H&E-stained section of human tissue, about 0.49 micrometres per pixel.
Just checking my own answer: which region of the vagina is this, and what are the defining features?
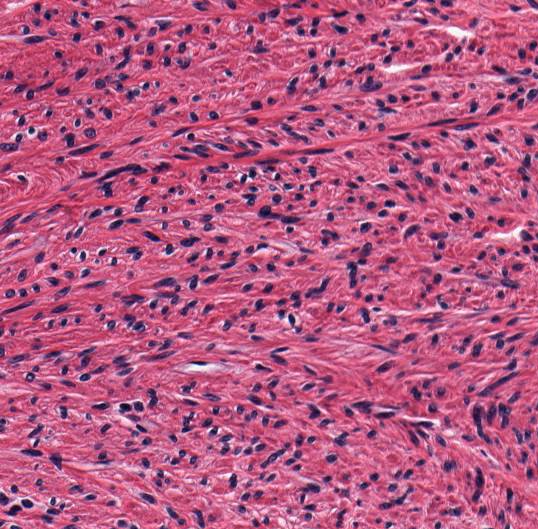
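Answer: smooth muscle. Densely packed spindle cells in fascicles fill the whole field, with no epithelium. Their abundant pink, fibrillar eosinophilic cytoplasm merges into long strands, and their dark, elongated to oval nuclei are fairly evenly spread. In the upper middle and right, many nuclei look rounder, as if the bundles were cut more across.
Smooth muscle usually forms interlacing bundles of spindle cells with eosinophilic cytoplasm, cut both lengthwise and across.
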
